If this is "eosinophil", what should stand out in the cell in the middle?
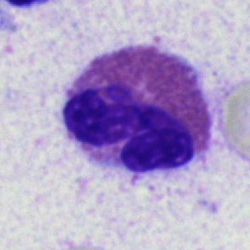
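The cell: eosinophil. Outline roughly round, edge smooth; fits.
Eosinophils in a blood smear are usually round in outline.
Cytoplasm plentiful, pinkish-purple, filled with granules; fits.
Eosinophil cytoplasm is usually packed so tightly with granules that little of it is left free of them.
Granules fine and reddish; does not fit.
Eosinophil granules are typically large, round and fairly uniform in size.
Chromatin dense, dark purple.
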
